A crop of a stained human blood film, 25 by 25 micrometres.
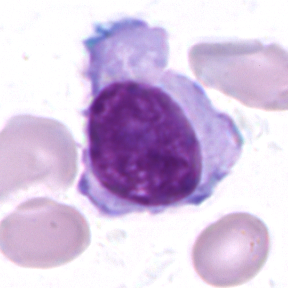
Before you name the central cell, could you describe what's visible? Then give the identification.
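Checking the outline first, it is irregular and angular rather than round. Next, the nucleus sits off-centre toward the lower left of the cell. Accordingly, most of the cytoplasm lies above and to the right of the nucleus. Last, the chromatin is dark purple and clumped, with small paler spaces between the clumps. The cell is a plasma cell.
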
